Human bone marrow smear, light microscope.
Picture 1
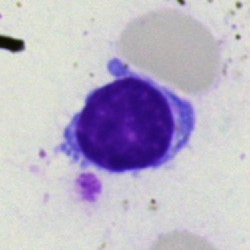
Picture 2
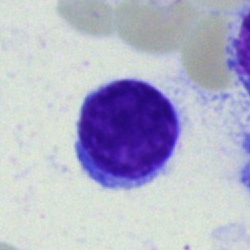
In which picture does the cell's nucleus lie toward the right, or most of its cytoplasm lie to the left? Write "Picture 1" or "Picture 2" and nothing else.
Picture 2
